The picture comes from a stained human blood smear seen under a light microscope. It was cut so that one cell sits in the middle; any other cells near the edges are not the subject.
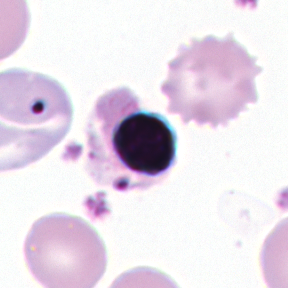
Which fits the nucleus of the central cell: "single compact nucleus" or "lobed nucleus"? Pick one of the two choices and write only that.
Single compact nucleus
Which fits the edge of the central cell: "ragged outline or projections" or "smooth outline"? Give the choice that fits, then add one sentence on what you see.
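Ragged outline or projections. The outline of the cytoplasm is irregular and ragged.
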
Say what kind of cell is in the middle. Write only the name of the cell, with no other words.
normoblast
